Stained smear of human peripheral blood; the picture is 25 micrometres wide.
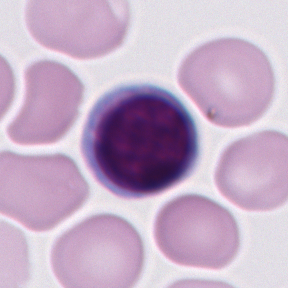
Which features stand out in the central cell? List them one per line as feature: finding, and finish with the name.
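Nucleus: round in outline, about 9 micrometres across
Chromatin: dark purple and densely clumped
Cytoplasm: pale blue, only a thin rim around the nucleus
Rim width: greater on the left side than on the right
Name: typical lymphocyte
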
